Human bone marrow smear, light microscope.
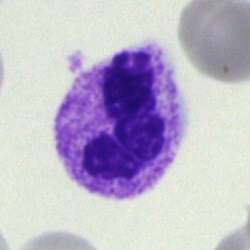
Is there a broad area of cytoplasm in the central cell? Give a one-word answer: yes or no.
Yes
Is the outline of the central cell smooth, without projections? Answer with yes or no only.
No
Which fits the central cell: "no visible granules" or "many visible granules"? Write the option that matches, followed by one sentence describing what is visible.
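Many visible granules. Fine purple granules are scattered throughout the cytoplasm.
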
